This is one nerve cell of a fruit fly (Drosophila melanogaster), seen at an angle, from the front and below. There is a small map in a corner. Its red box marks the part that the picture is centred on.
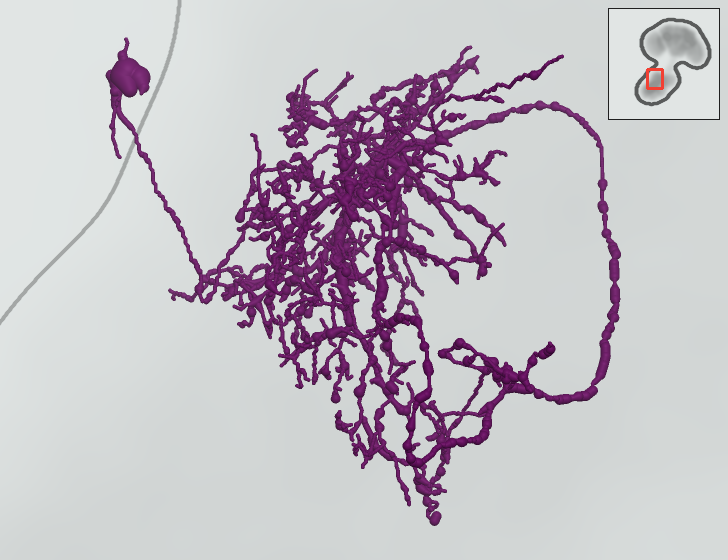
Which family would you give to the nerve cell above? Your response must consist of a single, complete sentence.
This nerve cell is given the family hemilineage 17B.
